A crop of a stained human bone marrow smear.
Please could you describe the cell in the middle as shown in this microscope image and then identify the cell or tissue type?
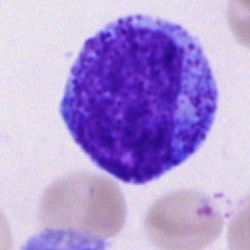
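Most of the cell is taken up by the nucleus. Coarse granules, dark purple-violet, are scattered over the whole cell, even over the nucleus. The cytoplasm is just a narrow rim, widest on the right side. It's a promyelocyte.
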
